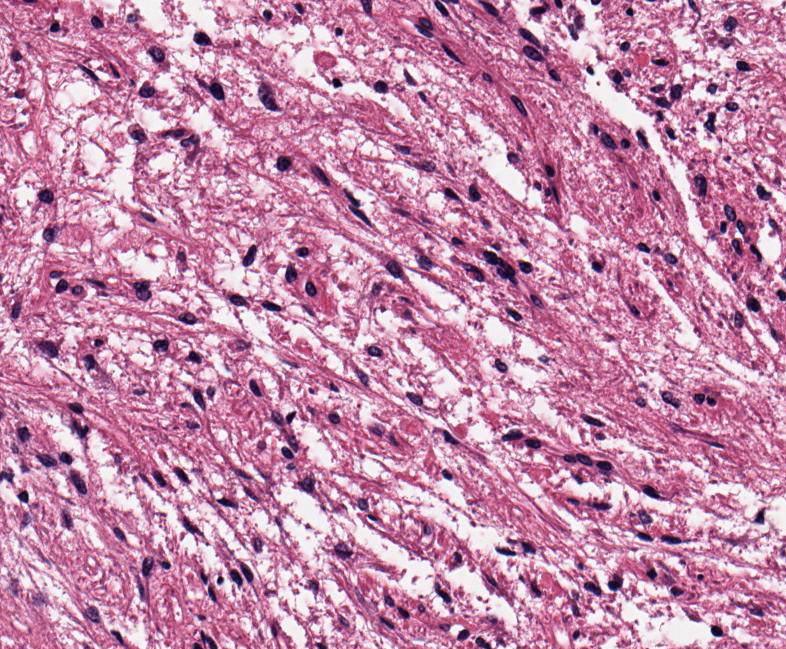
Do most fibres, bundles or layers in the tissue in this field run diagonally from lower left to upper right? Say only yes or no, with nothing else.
No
